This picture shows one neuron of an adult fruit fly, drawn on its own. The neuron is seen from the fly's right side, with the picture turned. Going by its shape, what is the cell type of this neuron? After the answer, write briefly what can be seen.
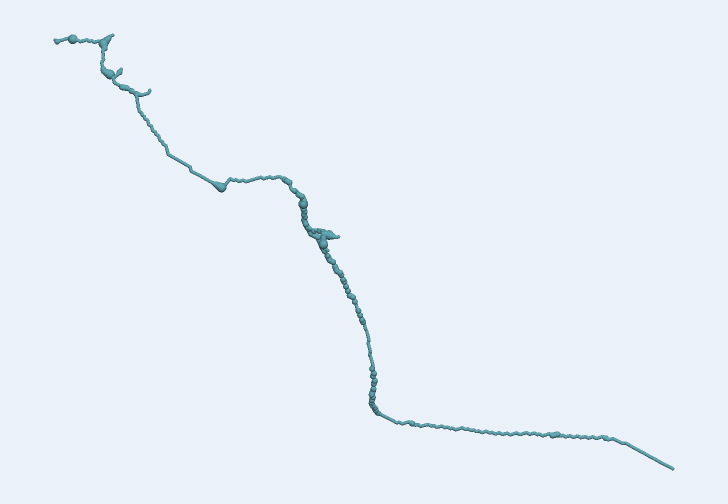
It is of cell type SNxx22. It is a sensory neuron entering the nerve cord. No cell body is drawn. It has a dozen or fewer branch ends.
